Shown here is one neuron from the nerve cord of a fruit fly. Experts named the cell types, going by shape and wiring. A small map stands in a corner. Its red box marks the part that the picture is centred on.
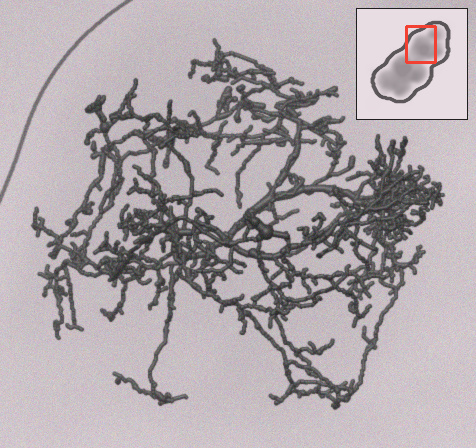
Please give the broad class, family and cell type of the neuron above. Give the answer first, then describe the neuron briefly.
It is a nerve-cord intrinsic neuron. Its family is hemilineage 16B. The cell type is IN16B024. More than a hundred branch ends can be seen. In this view it is about as wide as it is tall.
